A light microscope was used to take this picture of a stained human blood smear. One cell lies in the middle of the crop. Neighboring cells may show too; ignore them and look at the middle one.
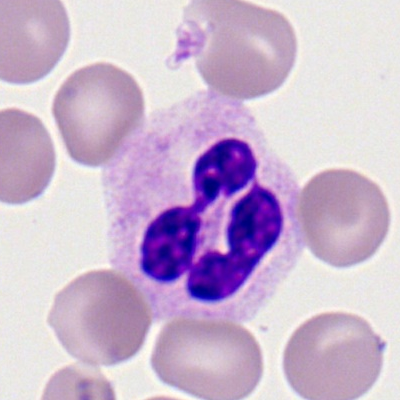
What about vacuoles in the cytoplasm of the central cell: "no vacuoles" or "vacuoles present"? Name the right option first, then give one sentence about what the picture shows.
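No vacuoles. The cytoplasm contains no vacuoles.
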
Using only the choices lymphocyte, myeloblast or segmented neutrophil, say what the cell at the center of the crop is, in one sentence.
This crop is built around a segmented neutrophil at its centre.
